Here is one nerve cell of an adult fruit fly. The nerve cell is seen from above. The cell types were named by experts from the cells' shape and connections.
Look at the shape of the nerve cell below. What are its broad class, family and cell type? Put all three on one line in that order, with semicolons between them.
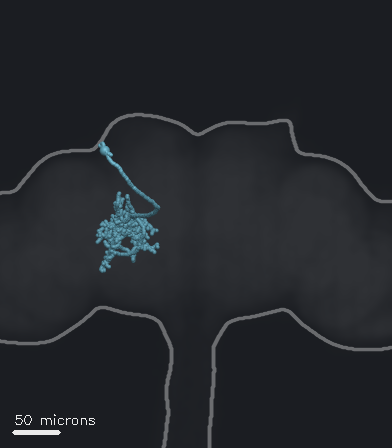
central-brain intrinsic neuron; hemilineage WEDd1; SAD004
